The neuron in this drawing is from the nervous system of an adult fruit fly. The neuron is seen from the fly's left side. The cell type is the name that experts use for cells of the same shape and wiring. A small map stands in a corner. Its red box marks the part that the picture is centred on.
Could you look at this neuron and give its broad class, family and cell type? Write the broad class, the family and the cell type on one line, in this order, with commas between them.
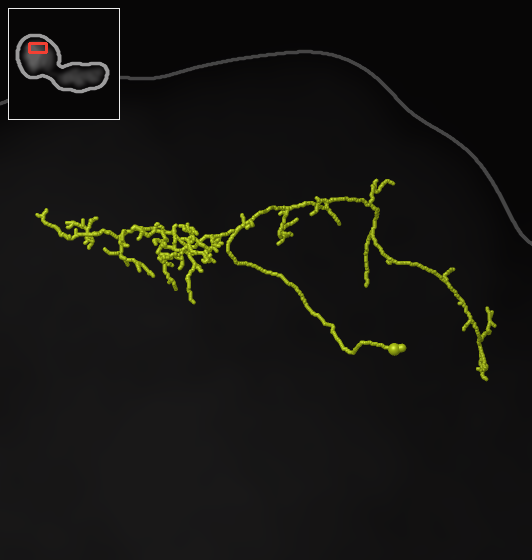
central-brain intrinsic neuron, hemilineage DM4_dorsal, SMP416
